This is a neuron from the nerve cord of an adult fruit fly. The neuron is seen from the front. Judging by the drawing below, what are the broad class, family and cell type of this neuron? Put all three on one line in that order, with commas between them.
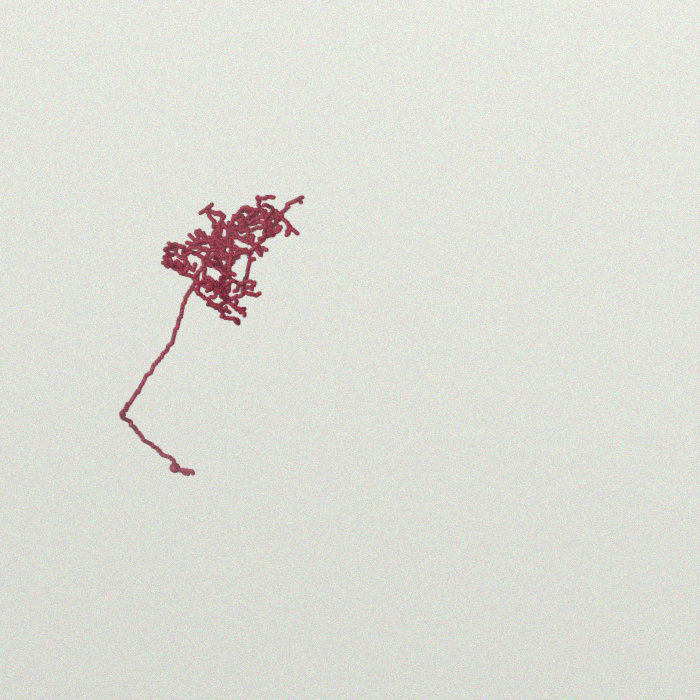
nerve-cord intrinsic neuron, hemilineage 16B, IN16B059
